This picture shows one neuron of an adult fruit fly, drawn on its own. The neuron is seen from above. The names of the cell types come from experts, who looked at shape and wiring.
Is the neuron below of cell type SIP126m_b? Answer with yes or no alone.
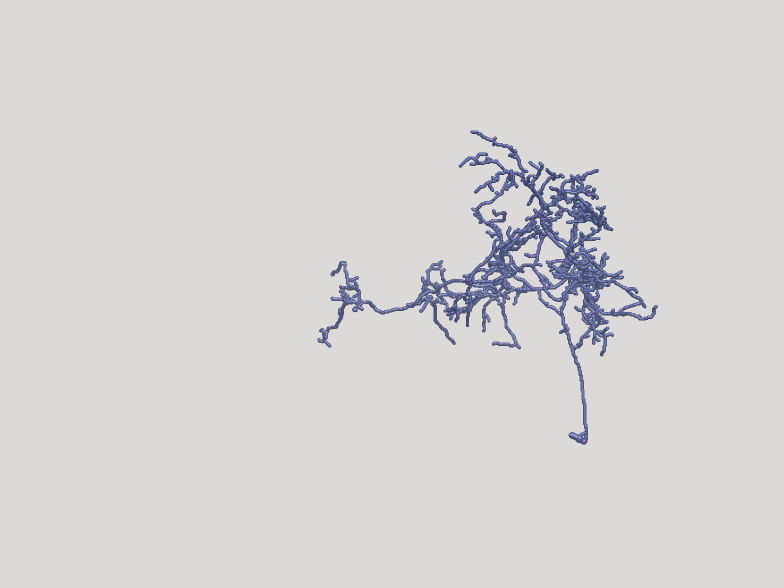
yes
